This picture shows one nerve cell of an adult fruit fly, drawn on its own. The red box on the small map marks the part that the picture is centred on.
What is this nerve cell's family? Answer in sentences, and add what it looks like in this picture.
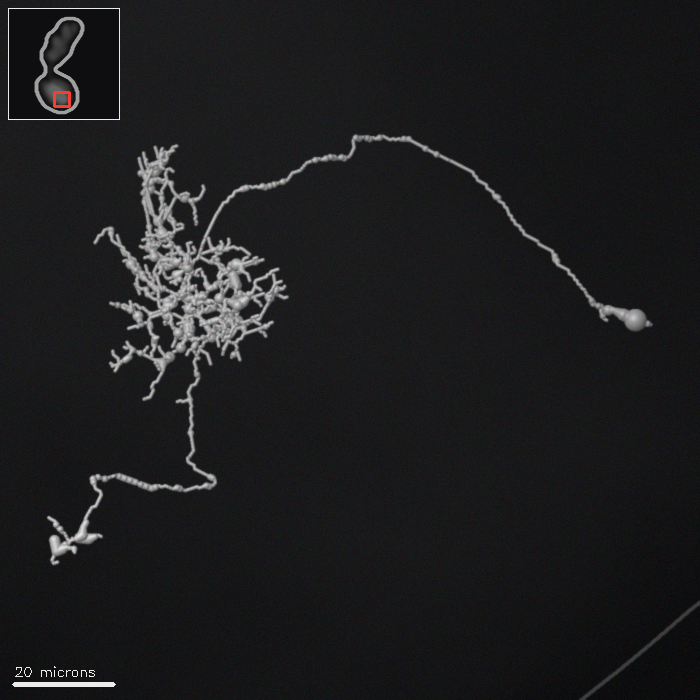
Its family is called class CX. This is a central-brain intrinsic neuron. The cell body is on the right of the picture. By the scale bar it is about 120 microns wide in this view. The picture shows dozens of branch ends.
